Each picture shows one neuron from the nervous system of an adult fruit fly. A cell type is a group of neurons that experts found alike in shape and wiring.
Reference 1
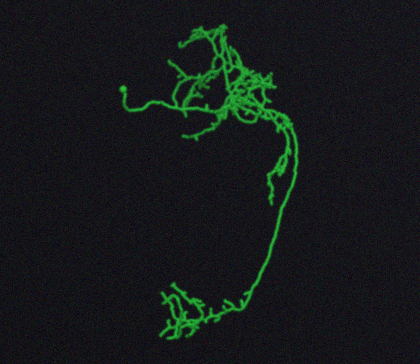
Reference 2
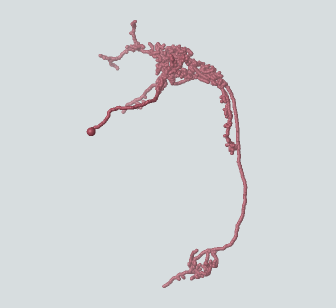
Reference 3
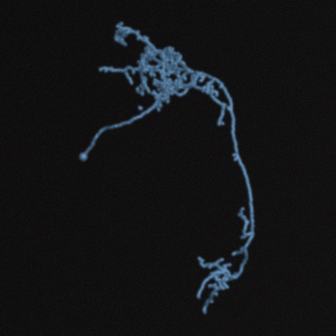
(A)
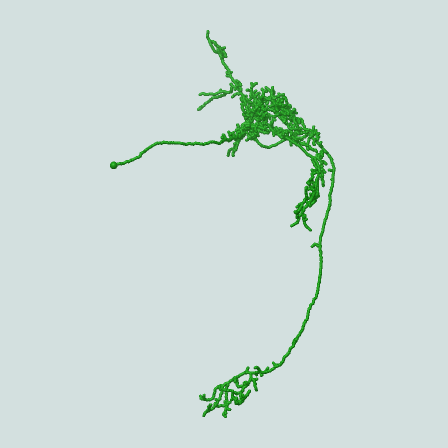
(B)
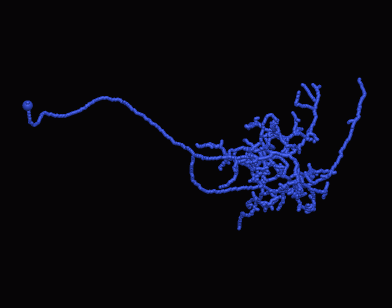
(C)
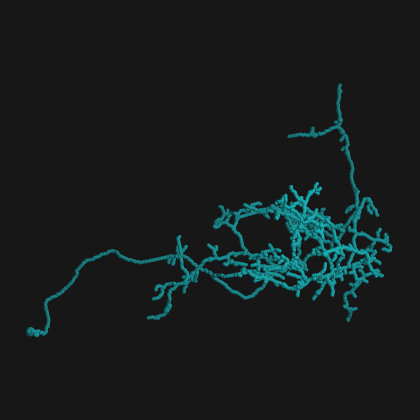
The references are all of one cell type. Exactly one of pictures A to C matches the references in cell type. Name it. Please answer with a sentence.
Picture A is of the same cell type.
